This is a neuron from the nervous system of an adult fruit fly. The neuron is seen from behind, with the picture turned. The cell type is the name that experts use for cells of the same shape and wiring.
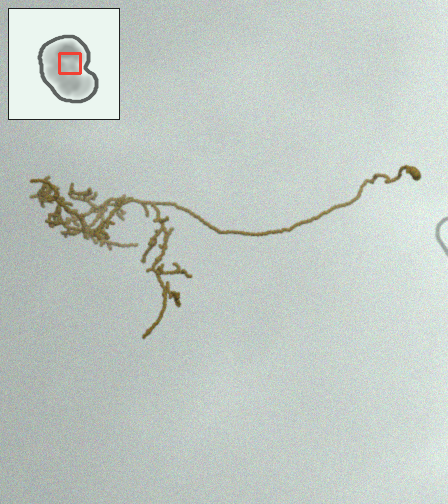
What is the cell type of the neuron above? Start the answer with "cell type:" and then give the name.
cell type: CB3741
